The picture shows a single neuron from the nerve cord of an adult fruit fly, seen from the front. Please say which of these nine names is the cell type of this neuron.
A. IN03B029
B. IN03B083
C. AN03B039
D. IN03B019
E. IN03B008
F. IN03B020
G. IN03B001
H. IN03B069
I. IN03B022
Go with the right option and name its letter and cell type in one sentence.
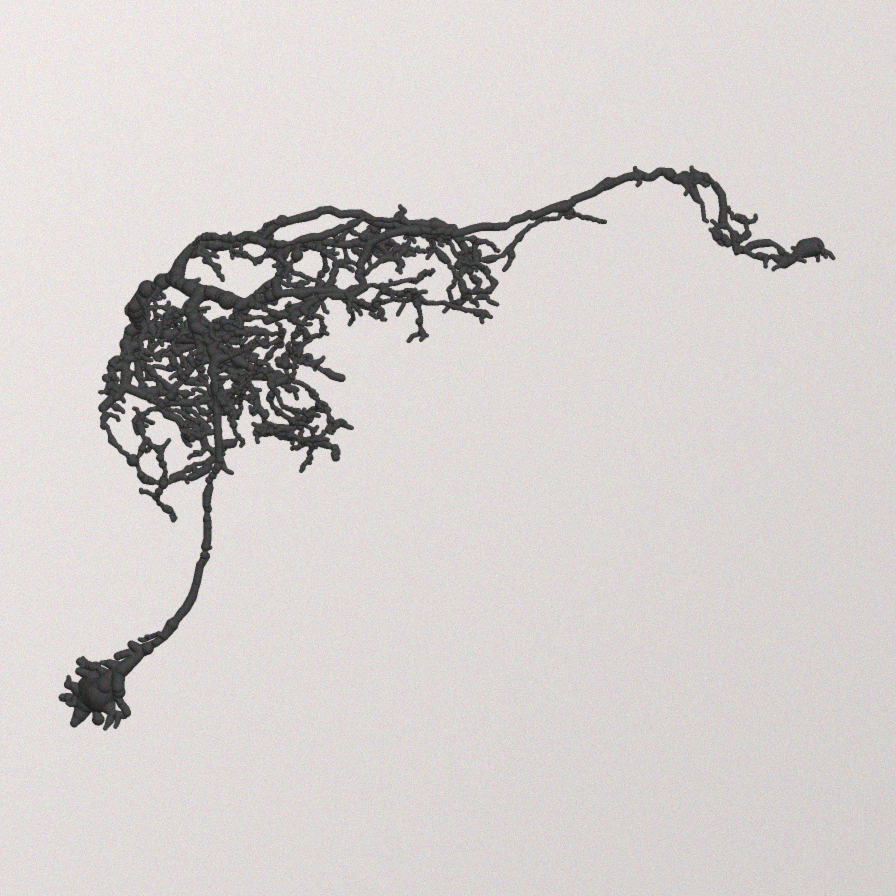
Option E holds the cell type of the neuron, IN03B008.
